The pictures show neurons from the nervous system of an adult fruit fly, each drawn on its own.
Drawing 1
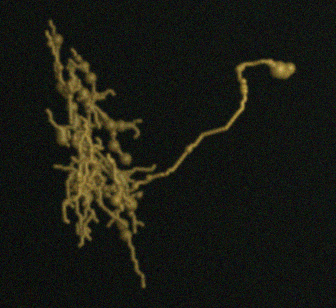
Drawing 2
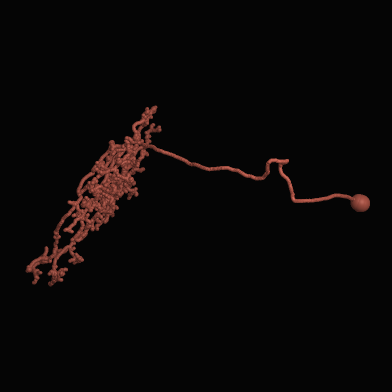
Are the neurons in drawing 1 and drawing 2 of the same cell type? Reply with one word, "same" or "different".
different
